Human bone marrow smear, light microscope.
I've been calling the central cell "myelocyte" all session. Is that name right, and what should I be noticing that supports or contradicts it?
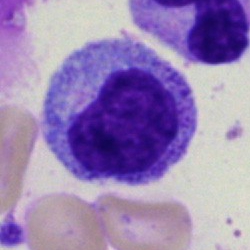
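I'd keep myelocyte; it holds up against promyelocyte. The deciding point is the nucleus, where I can't see any nucleolus.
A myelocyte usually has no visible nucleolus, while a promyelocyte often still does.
So the missing nucleolus favours myelocyte and weighs against promyelocyte. Otherwise, the chromatin is dark and coarsely clumped, and the cytoplasm is pale bluish-lilac. Red cells sit just beyond its lower and left edges.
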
